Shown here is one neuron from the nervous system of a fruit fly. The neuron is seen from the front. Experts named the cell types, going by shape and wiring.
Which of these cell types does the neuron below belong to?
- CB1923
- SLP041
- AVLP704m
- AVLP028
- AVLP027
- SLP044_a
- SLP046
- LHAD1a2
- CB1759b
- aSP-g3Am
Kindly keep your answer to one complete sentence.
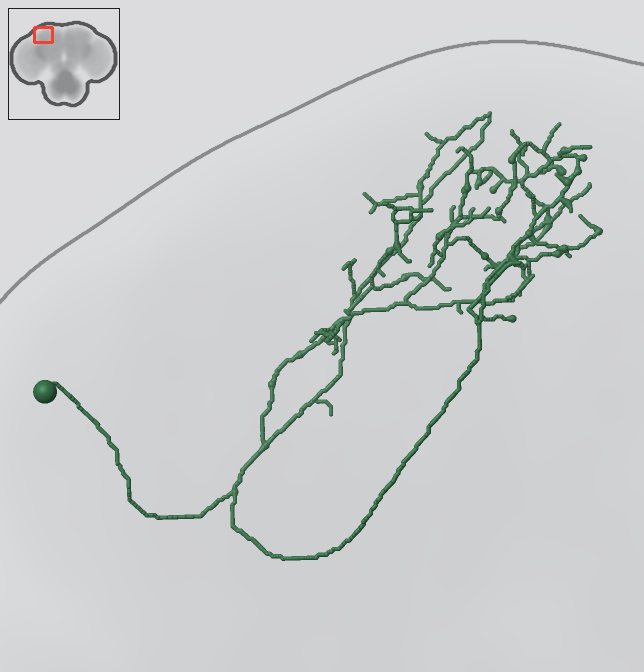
The cell type of this neuron is SLP041.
